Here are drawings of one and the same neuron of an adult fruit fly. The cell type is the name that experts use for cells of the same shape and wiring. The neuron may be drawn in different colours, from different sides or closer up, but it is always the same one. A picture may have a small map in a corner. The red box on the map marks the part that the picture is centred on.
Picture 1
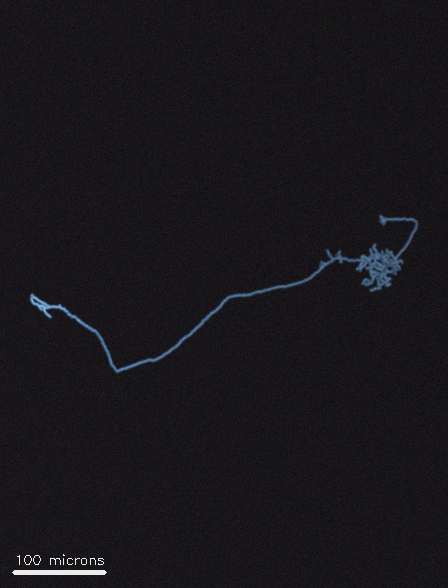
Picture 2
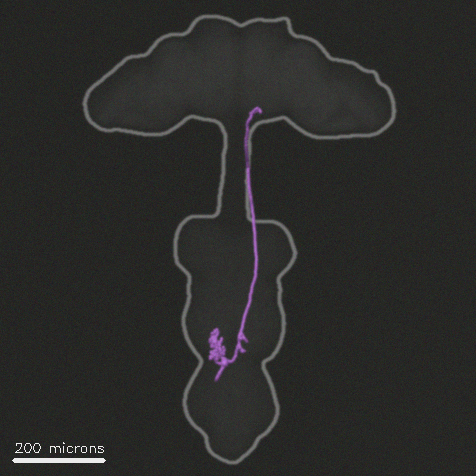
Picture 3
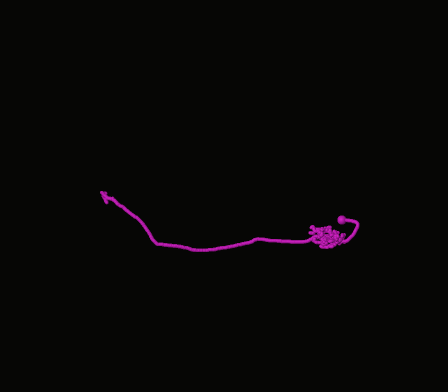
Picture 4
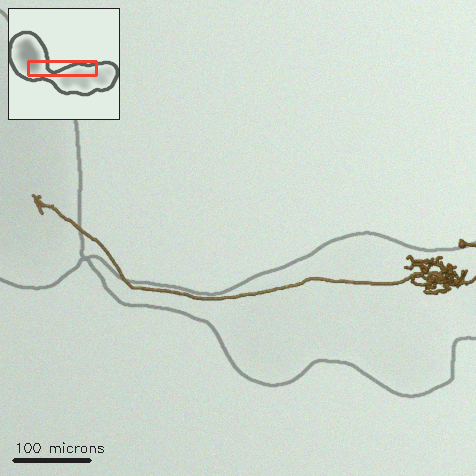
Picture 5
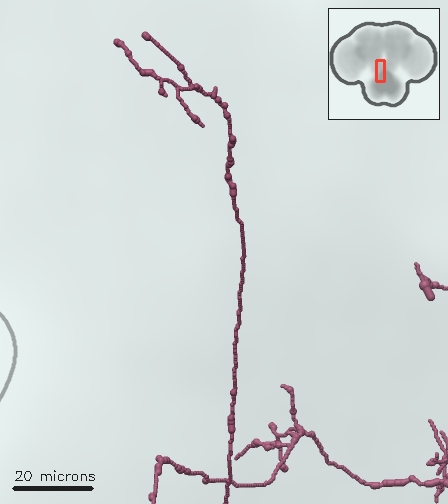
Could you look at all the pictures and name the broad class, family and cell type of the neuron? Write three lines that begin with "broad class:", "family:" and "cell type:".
broad class: ascending neuron
family: hemilineage 19B
cell type: AN19B093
